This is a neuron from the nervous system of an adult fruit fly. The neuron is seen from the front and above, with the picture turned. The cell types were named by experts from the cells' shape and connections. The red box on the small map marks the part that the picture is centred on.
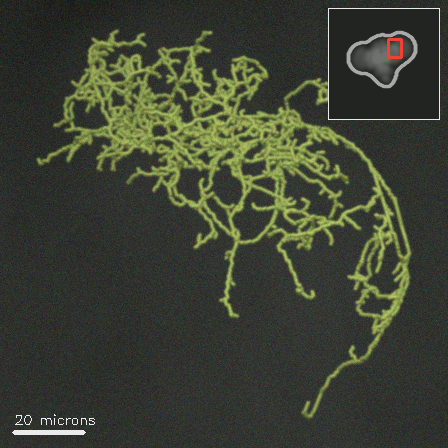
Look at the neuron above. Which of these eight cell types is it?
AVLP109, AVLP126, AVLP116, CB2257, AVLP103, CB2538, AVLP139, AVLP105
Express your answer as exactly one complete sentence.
The cell type designation of this neuron is AVLP105.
